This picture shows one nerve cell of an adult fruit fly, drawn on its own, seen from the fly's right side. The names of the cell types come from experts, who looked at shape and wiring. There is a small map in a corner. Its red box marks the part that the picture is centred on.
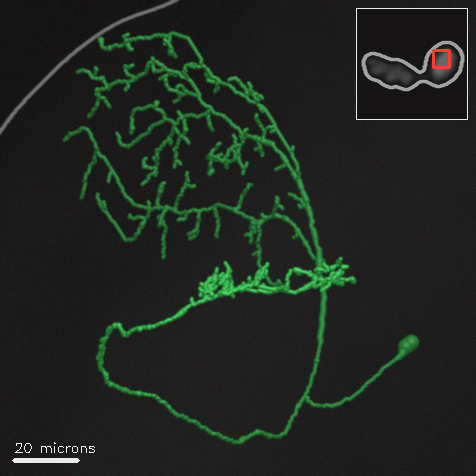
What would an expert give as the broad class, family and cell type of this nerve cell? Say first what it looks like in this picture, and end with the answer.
Its cell body lies at the lower right of the picture. By the scale bar it is about 130 microns tall in this view. Dozens of branch ends can be seen. It is a visual projection neuron. Its family is MeVP. The cell type is MeVP61.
